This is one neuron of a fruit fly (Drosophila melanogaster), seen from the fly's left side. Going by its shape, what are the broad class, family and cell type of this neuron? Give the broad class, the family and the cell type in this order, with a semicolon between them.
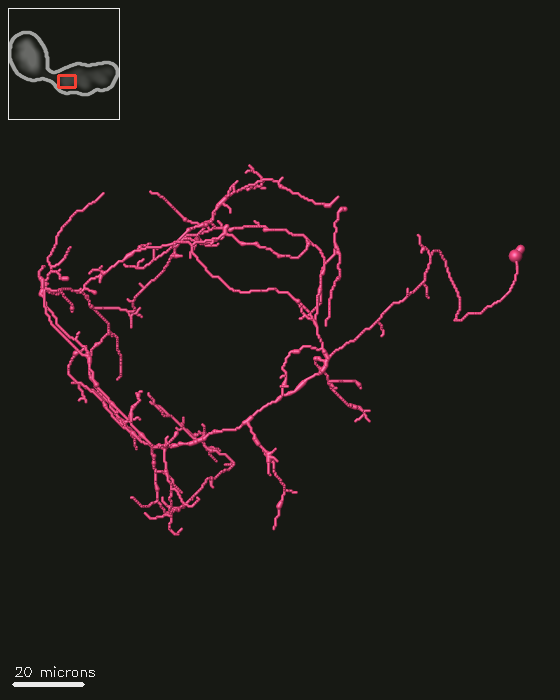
nerve-cord intrinsic neuron; hemilineage 03A; IN03A051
